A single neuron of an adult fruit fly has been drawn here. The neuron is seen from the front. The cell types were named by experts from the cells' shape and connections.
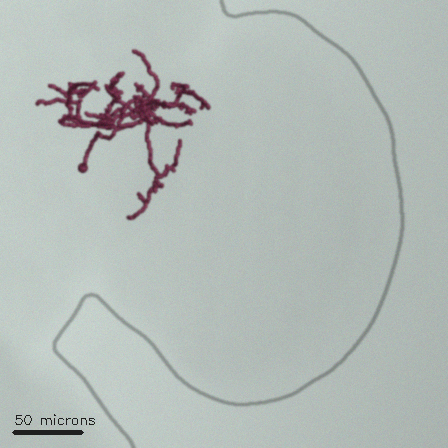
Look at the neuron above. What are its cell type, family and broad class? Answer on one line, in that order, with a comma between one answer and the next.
LoVP55, hemilineage VLPl&p2_posterior, visual projection neuron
